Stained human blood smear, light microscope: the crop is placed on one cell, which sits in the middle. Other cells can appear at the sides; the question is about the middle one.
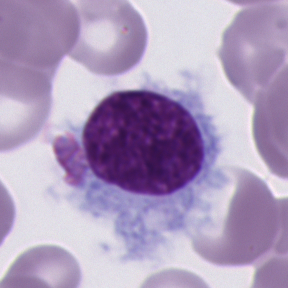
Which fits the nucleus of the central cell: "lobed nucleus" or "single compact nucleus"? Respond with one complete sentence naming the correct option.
The nucleus is one round, oval or kidney-shaped compact mass, not lobed or folded.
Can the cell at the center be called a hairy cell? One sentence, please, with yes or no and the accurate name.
Yes, the cell that the crop is centered on is a hairy cell.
